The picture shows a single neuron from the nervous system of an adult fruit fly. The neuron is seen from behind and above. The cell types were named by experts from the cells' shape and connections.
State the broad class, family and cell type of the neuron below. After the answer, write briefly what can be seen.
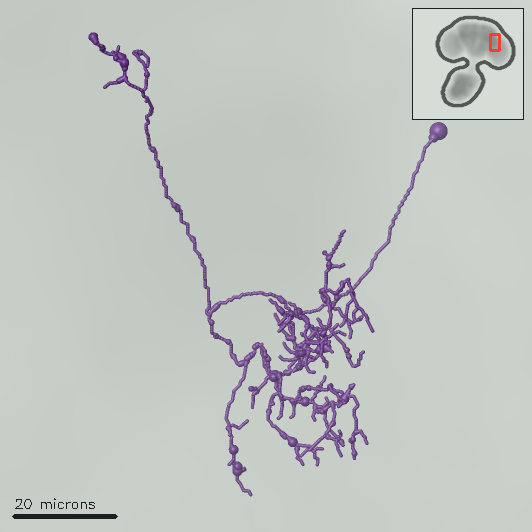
This is a visual projection neuron. The family is LC. The cell type is LC27. By the scale bar it is about 90 microns tall in this view. The picture shows dozens of branch ends.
